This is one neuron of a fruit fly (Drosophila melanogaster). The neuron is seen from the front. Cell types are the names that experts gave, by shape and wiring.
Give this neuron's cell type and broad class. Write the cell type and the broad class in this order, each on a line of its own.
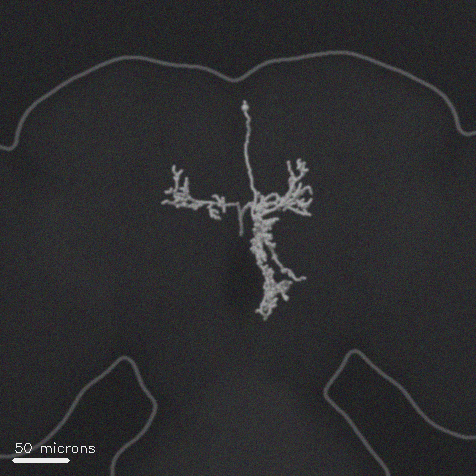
CL215
central-brain intrinsic neuron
